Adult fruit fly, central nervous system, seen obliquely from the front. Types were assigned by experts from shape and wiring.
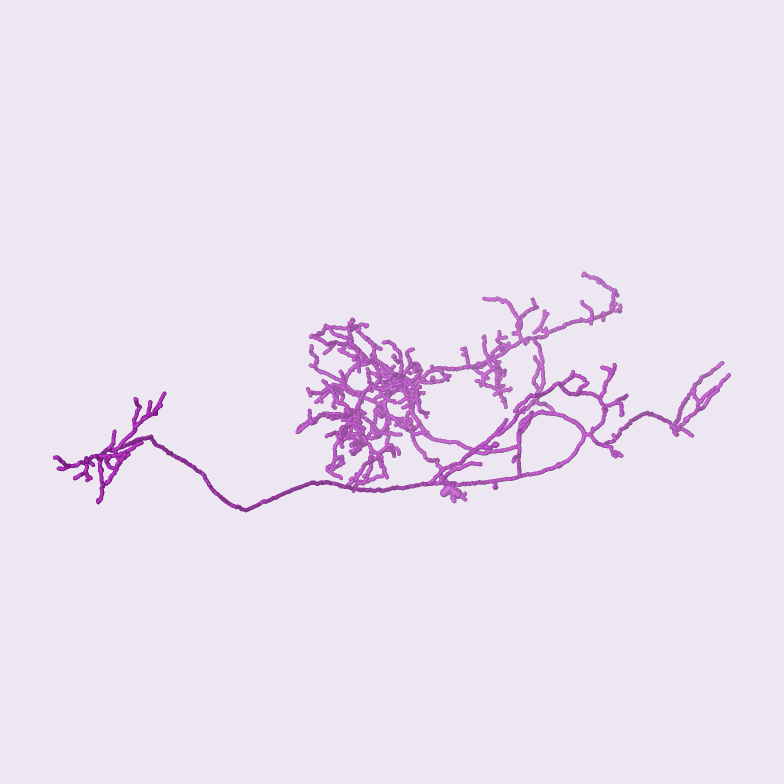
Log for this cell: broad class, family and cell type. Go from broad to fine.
ascending neuron; hemilineage 12B; AN12B008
